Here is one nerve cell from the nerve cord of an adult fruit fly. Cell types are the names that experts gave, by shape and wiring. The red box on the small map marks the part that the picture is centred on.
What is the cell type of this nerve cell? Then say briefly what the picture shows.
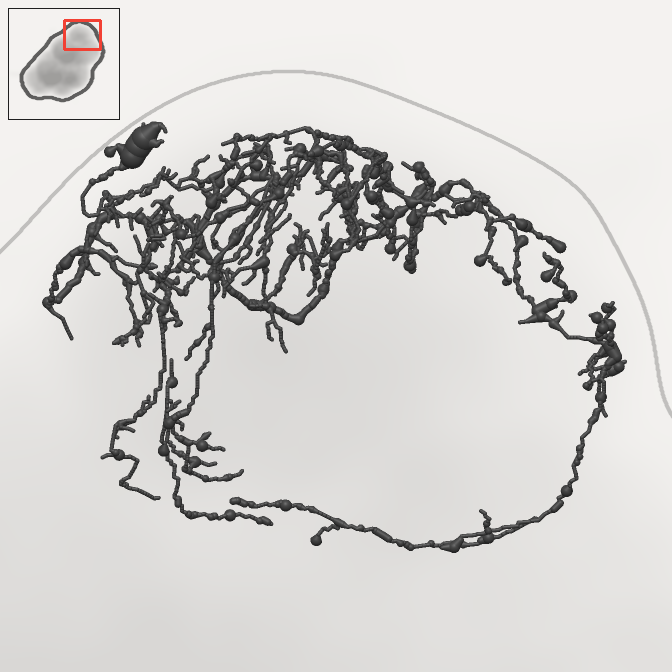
Its cell type is INXXX350. This is a nerve-cord intrinsic neuron. As drawn here it is wider than it is tall.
